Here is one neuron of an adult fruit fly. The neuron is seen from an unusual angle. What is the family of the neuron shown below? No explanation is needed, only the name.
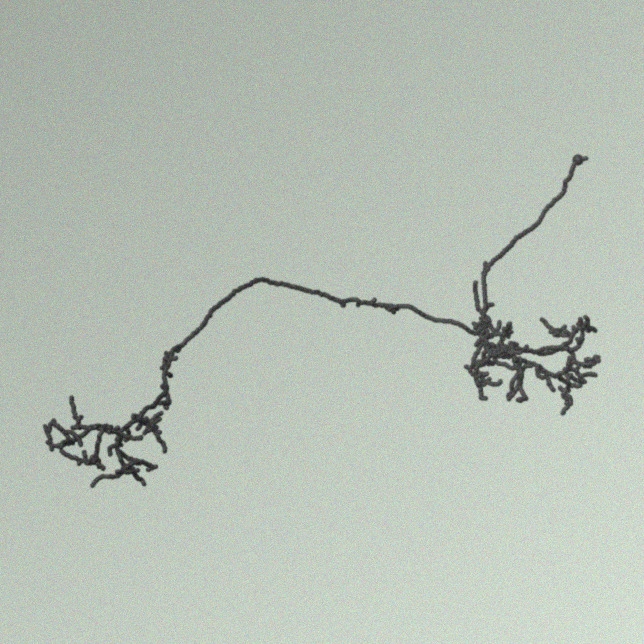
hemilineage LHl2_ventral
